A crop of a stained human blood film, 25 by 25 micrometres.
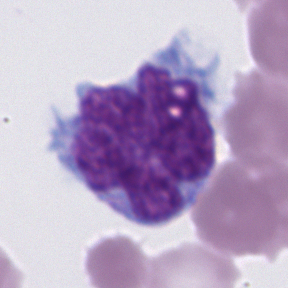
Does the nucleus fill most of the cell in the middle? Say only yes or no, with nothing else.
Yes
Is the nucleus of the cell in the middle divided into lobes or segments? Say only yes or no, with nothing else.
Yes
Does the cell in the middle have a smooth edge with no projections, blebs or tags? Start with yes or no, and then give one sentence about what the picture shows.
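No. Ragged, wispy projections of cytoplasm extend from the upper right edge of the cell.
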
